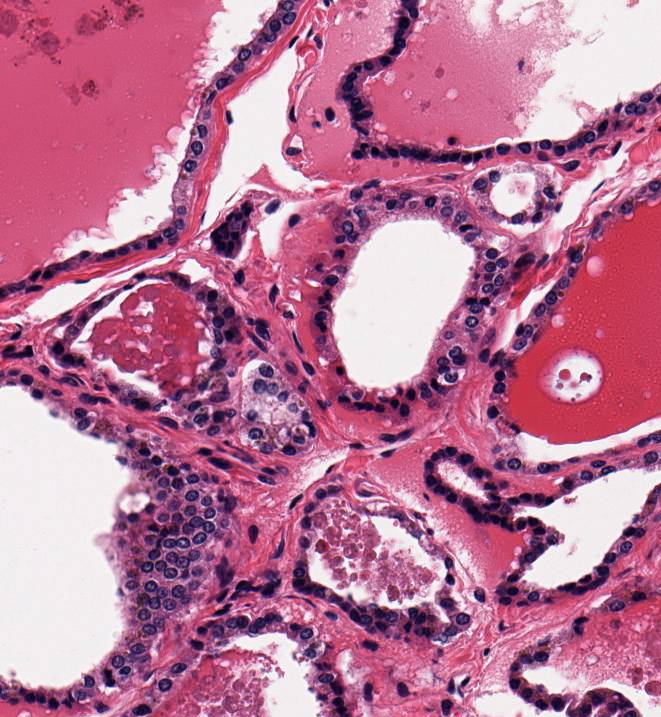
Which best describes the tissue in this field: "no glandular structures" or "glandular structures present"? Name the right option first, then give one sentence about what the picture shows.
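Glandular structures present. The follicle at the centre of the field has a lumen that is empty and white.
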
